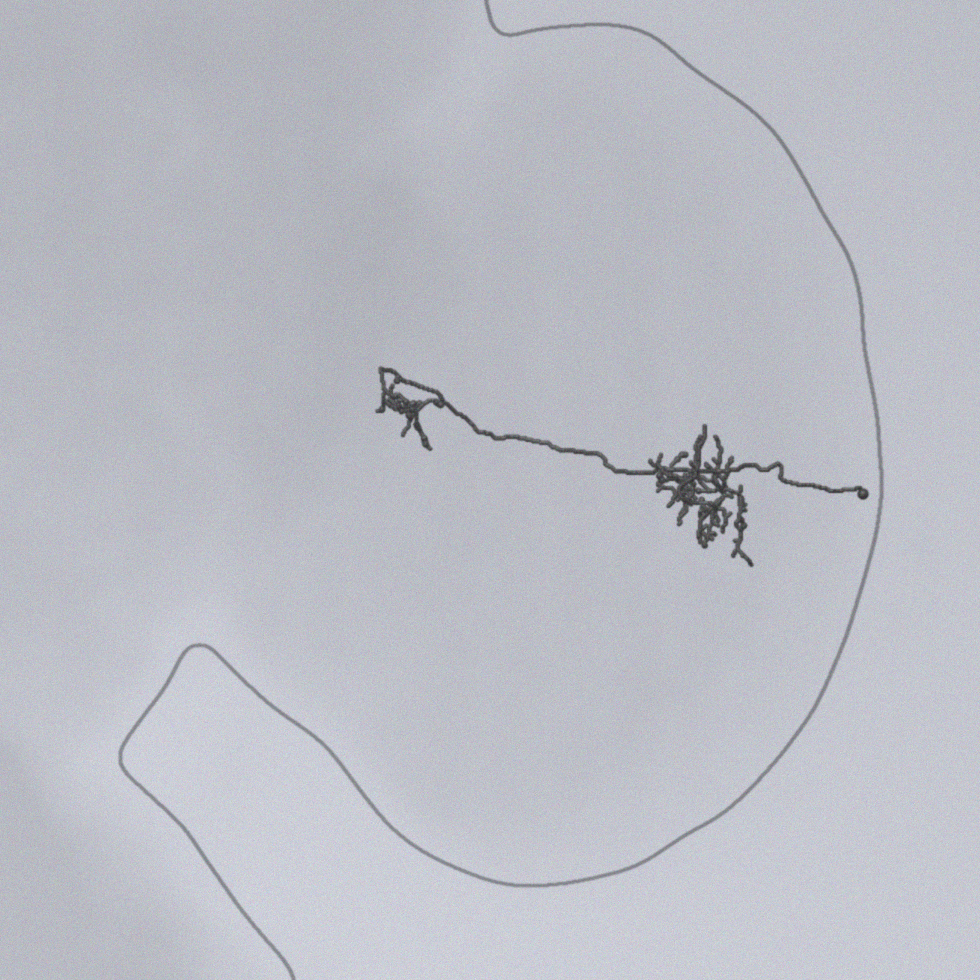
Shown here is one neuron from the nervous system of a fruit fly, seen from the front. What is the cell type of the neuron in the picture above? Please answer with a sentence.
The cell type is Tm36.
